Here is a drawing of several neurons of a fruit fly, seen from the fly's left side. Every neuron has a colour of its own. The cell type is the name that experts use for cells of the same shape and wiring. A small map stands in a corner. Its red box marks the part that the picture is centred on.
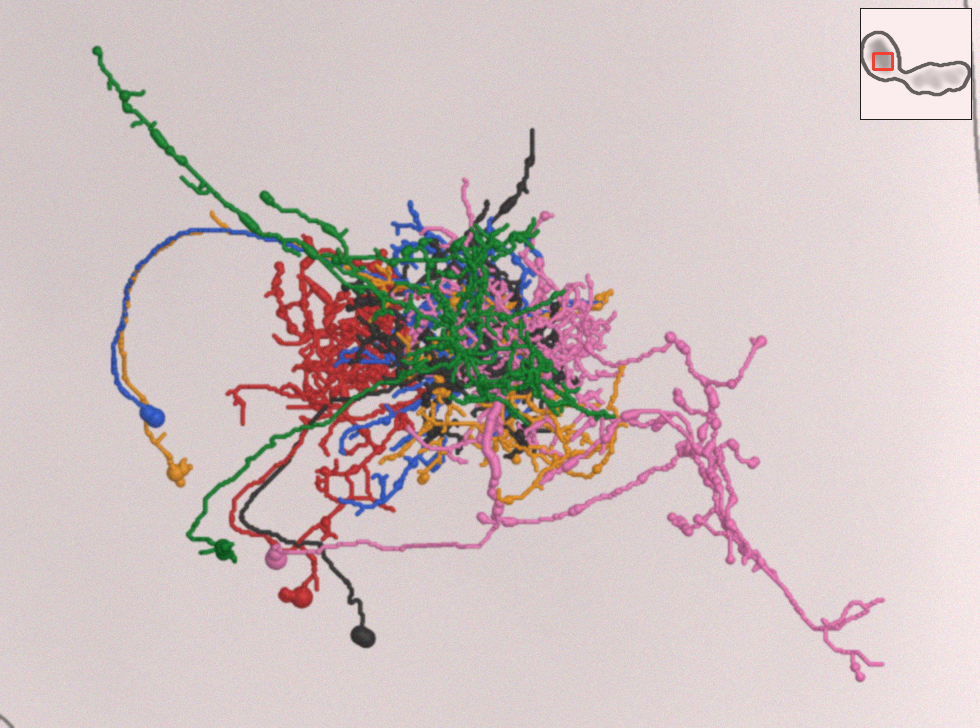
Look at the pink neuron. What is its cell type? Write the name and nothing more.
CB0224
